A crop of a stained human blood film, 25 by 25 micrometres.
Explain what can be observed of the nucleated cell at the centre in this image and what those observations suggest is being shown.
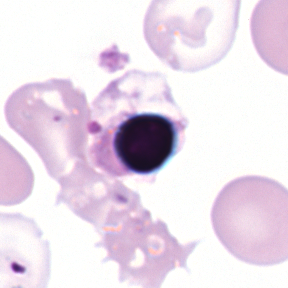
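The nucleus sits toward the right side of the cell. Its chromatin is very dark and dense, almost evenly purple-black, and no nucleoli can be seen. The cell's outline is irregular and angular rather than smoothly round. This cell is a normoblast.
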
